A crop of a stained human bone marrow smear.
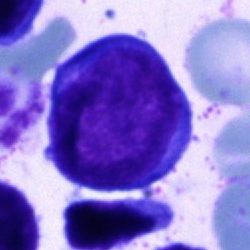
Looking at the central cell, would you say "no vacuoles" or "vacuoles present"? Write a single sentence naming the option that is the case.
Its cytoplasm is without any vacuoles whatsoever.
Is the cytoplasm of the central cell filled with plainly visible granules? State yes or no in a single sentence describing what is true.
No, the cytoplasm does not hold many granules; none are visible in it.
